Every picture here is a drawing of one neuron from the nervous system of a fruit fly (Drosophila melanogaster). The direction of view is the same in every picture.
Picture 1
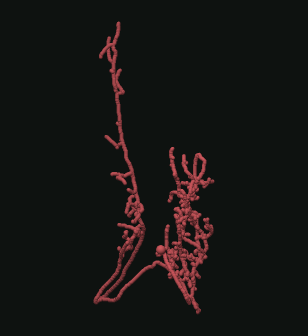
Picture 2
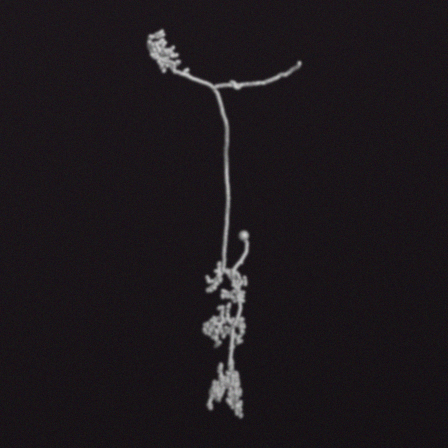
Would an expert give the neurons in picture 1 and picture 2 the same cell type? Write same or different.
different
